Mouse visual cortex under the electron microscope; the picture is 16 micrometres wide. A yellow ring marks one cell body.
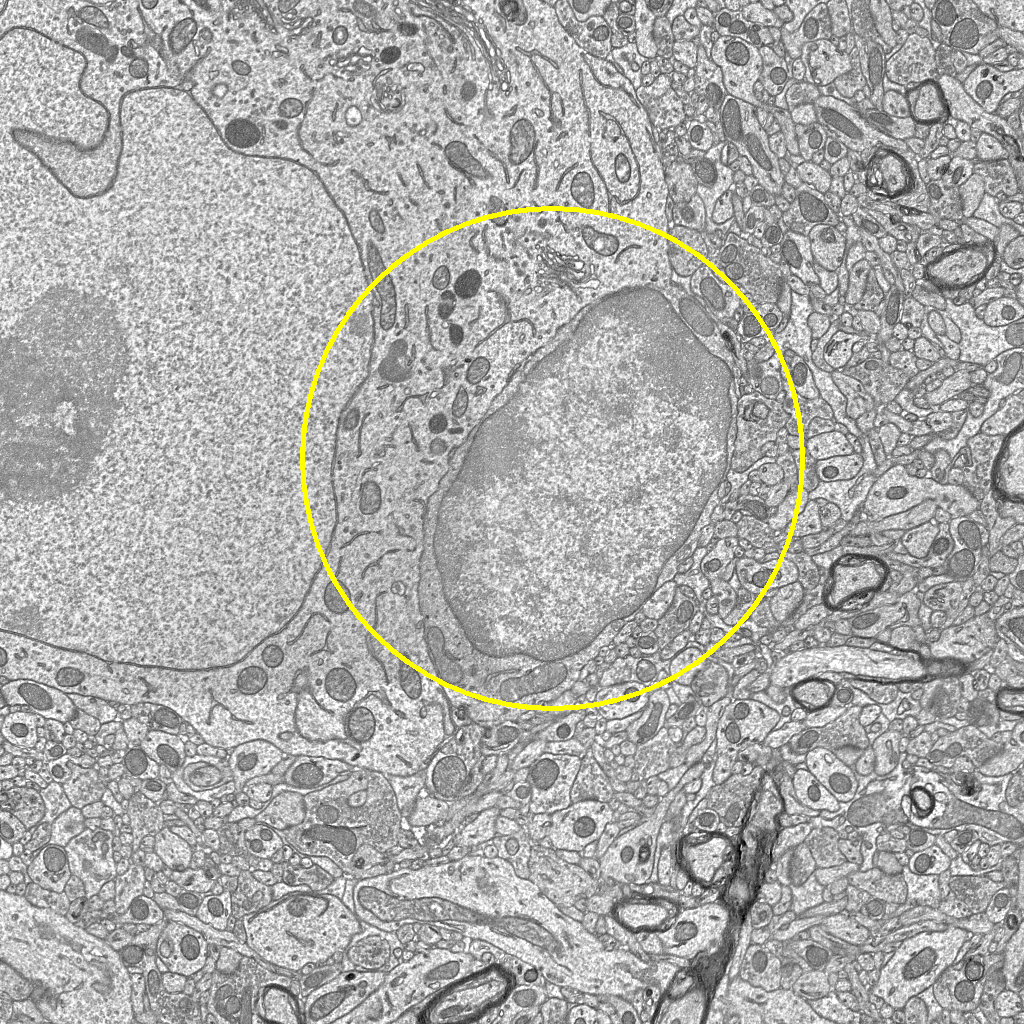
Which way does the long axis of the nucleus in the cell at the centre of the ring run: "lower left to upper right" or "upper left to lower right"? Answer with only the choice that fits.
Lower left to upper right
